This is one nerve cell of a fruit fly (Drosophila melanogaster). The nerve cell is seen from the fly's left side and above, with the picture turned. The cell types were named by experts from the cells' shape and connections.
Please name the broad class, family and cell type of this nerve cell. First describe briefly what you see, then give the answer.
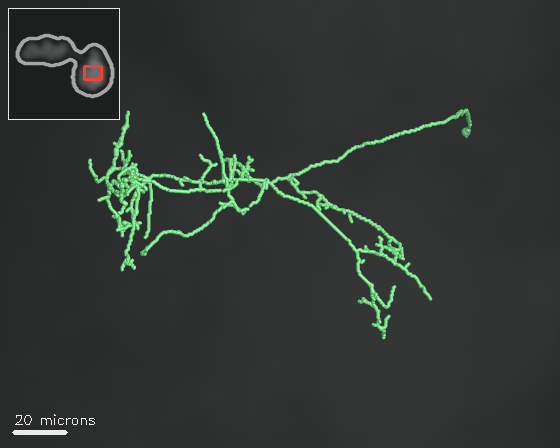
From left to right in the picture it spans about 150 microns. As drawn here it is wider than it is tall. This is a central-brain intrinsic neuron. Its family is hemilineage LALv1_ventral. Its cell type is PS077.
